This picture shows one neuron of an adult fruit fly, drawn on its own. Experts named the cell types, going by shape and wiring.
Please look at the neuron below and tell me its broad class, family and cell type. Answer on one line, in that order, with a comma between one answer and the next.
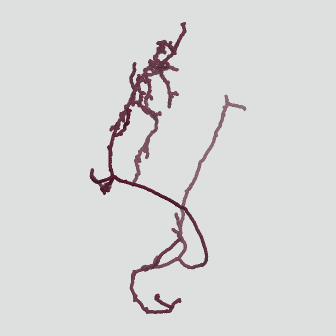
nerve-cord intrinsic neuron, hemilineage 19B, IN19B071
